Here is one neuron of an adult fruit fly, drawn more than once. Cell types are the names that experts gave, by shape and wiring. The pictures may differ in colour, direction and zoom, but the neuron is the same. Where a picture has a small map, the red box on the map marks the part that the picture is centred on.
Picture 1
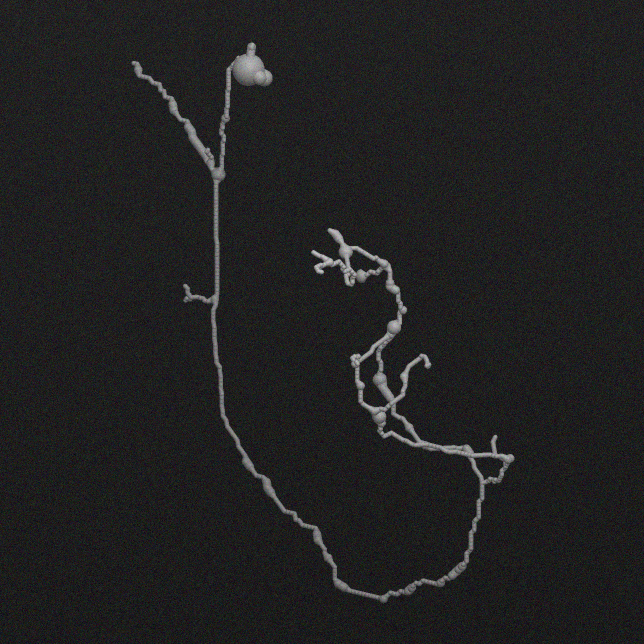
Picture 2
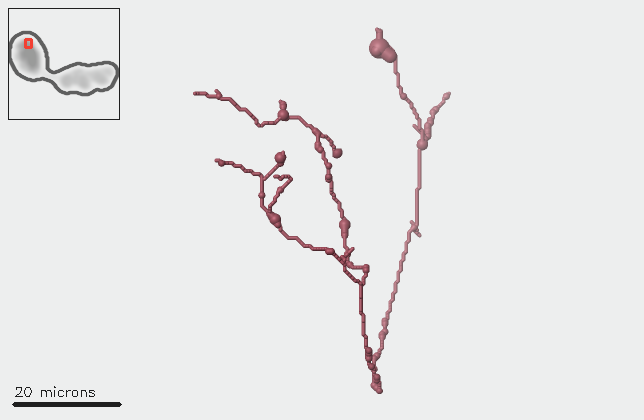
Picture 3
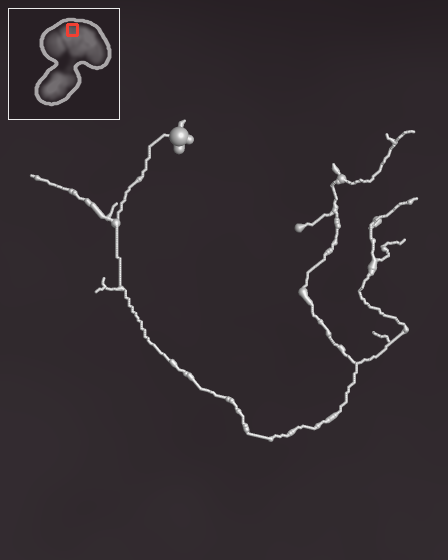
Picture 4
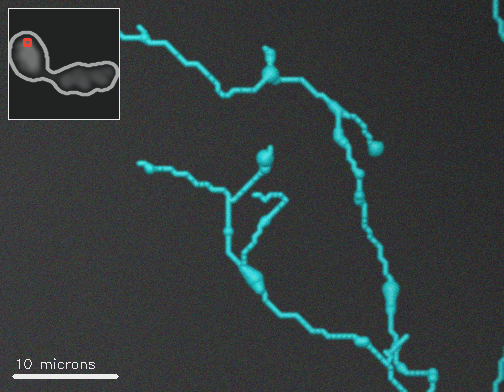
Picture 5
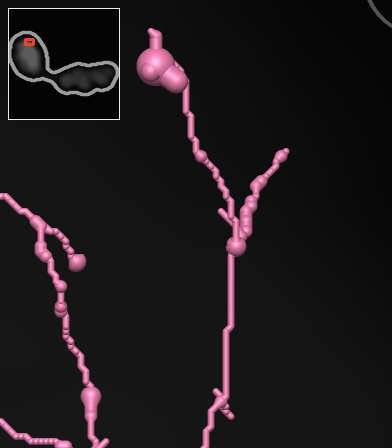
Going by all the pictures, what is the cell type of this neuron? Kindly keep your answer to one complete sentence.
This neuron is classified under the cell type CB1548.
